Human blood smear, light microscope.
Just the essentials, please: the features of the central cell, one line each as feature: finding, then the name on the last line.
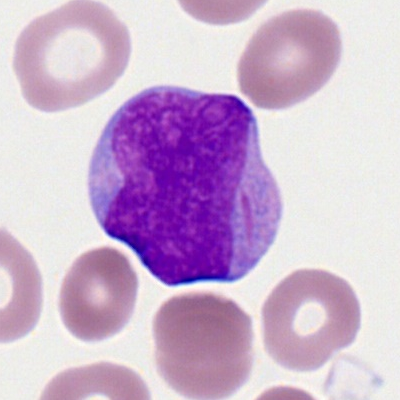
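Outline: roughly round, though a little angular
Nucleus: fills most of the cell
Granules: none distinct in the cytoplasm
Right-hand cytoplasm: a faint, thin, elongated pinkish streak
Name: myeloblast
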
